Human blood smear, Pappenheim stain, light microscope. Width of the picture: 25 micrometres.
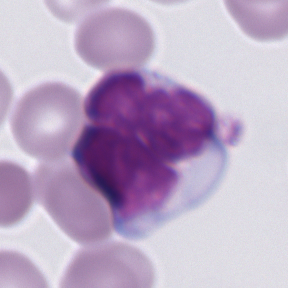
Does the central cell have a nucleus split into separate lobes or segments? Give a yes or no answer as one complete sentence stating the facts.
Yes, into two or more lobes the nucleus of this cell is divided.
